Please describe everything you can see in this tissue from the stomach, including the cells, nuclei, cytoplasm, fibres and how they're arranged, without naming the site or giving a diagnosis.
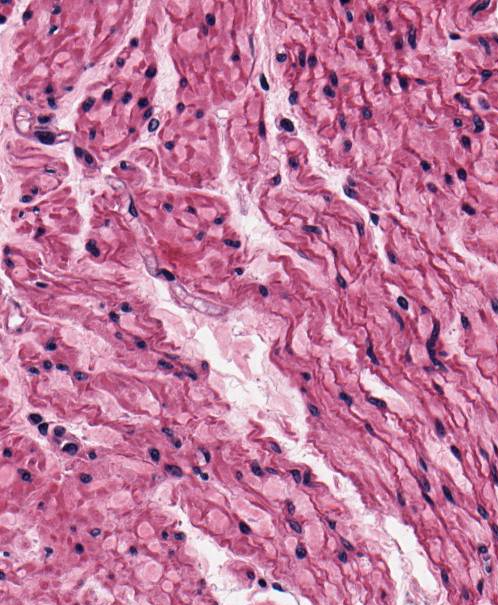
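Fibres in the right half of the field follow a wavy course. In the upper left, many cells are cut across, giving rounded or polygonal profiles. A small thin-walled vessel lies between bundles just left of centre. No fat cells are present.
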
